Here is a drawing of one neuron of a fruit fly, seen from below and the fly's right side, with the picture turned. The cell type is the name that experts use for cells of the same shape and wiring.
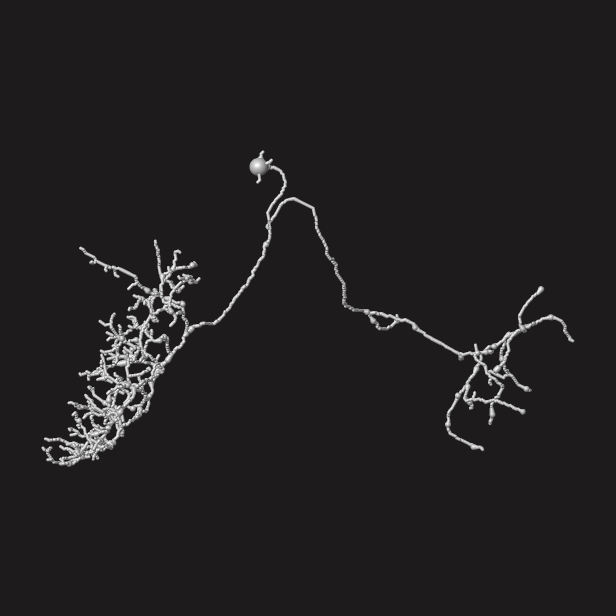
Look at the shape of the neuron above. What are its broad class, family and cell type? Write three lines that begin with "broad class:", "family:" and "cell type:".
broad class: visual projection neuron
family: hemilineage VLPp&l1_lateral
cell type: LC40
